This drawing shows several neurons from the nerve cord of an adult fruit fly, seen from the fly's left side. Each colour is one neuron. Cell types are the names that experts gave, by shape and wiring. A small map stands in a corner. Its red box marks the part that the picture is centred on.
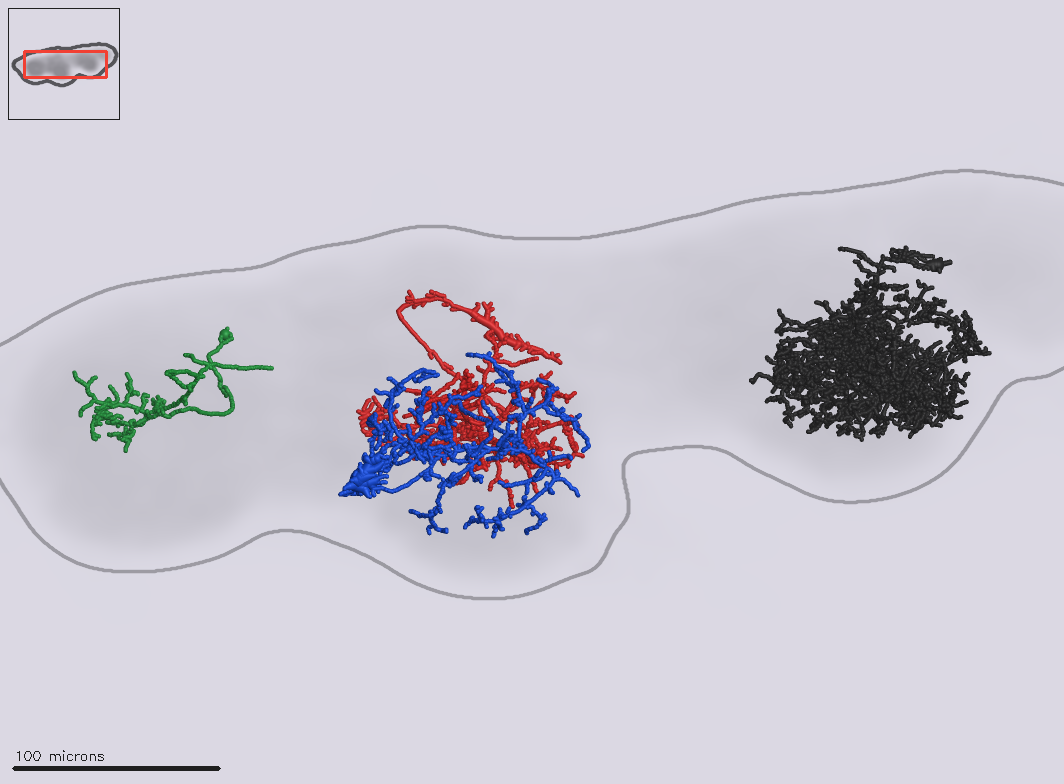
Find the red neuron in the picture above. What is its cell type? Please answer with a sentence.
The cell type is STTMm.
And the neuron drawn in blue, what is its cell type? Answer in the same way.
The cell type is Ti extensor MN.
